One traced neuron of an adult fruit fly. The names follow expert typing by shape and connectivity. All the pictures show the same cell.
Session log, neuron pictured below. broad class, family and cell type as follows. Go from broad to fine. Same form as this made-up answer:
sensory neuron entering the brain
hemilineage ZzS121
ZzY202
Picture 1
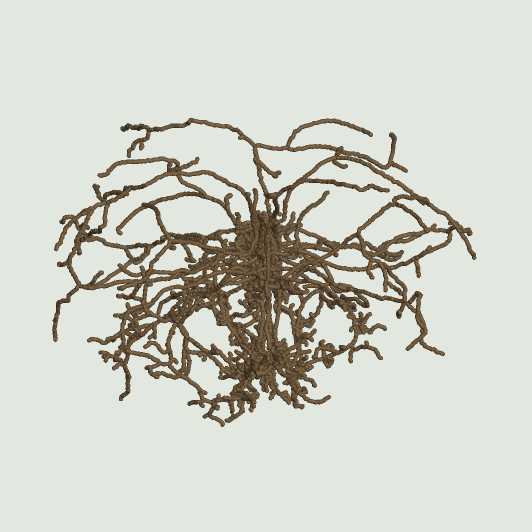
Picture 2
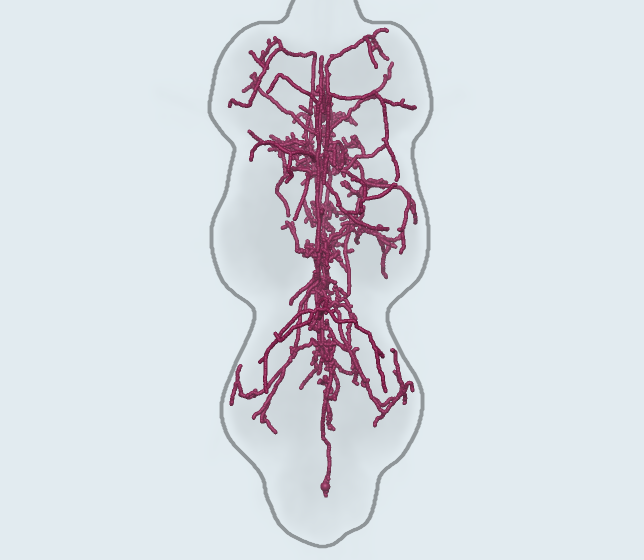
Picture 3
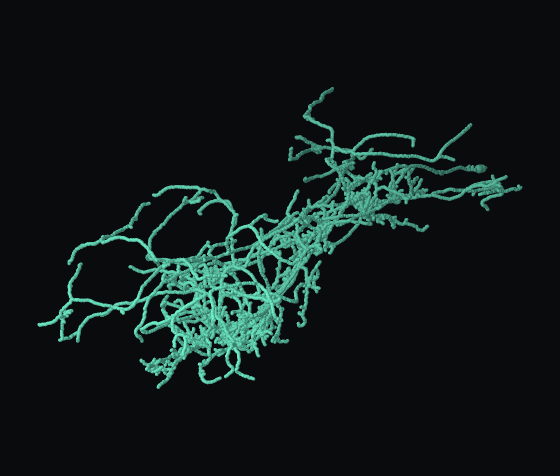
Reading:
nerve-cord intrinsic neuron
hemilineage 05B
IN05B003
